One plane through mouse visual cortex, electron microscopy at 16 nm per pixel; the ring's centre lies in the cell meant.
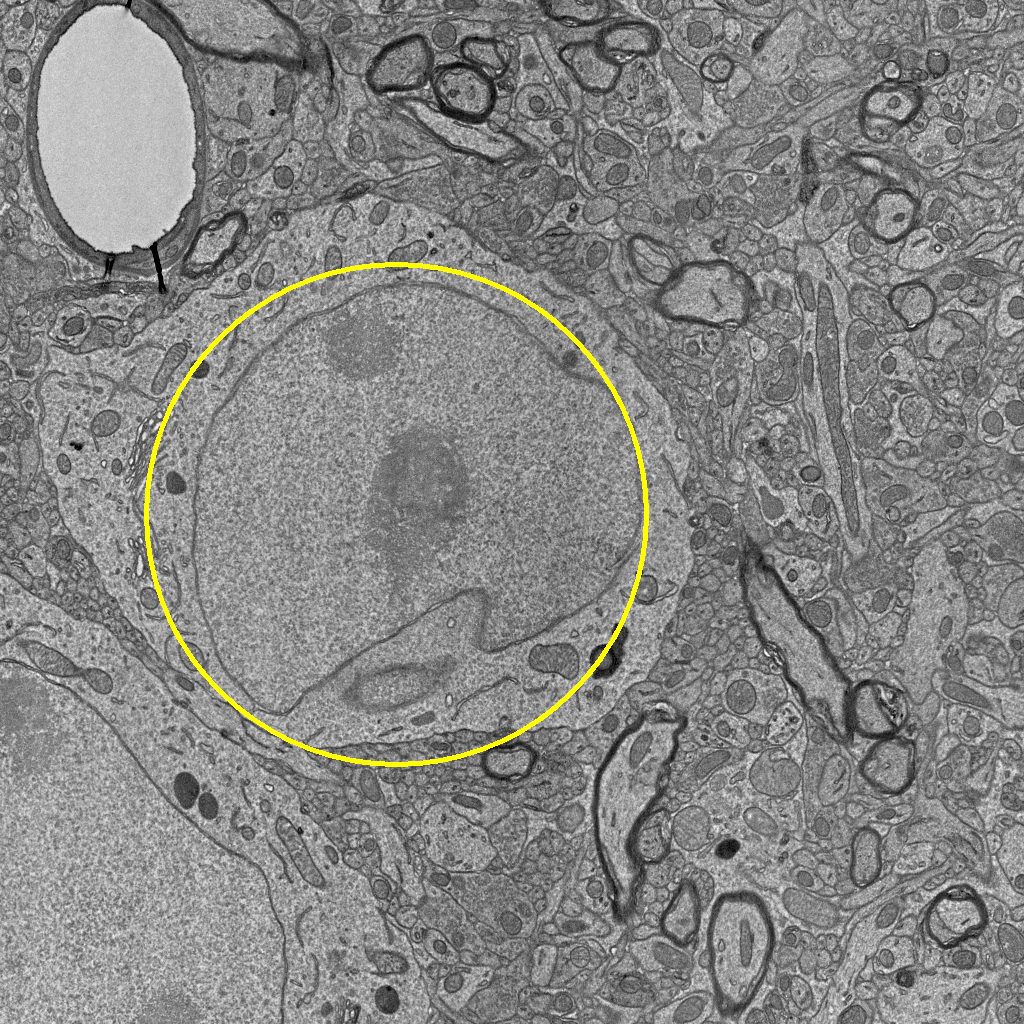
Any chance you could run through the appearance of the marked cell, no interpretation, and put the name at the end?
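The nucleus is large, roundish, filling most of the ring. One deep notch-like fold marks its envelope on the lower right. Elongated mitochondria lie in the cytoplasm left of the nucleus. The surrounding neuropil holds many dark-ringed myelinated axon profiles. This is an excitatory neuron.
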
